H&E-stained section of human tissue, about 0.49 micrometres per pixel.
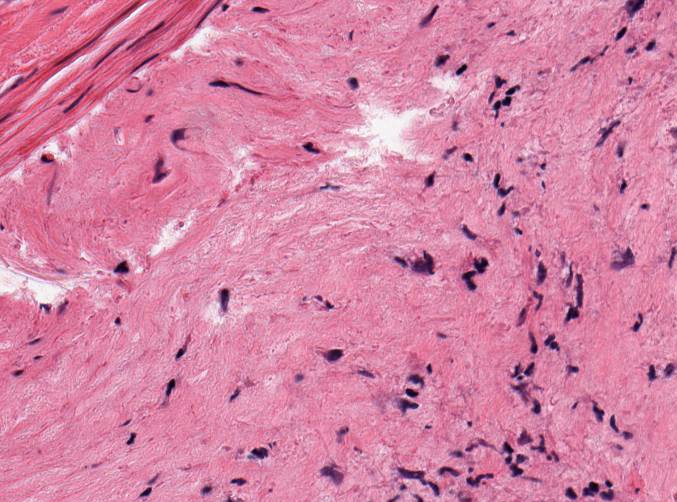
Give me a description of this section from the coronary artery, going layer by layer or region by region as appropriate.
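First, the background: pale pink fibrous stroma with few cells takes up most of the field, its fibres running in wavy, criss-crossing strands. Second, the scattered nuclei: small, dark and hyperchromatic, many irregular or angulated. Third, their distribution: more numerous to the right and lower right than to the left. Fourth, the cells themselves: cytoplasm and cell borders cannot be told apart from the surrounding pink fibres.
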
